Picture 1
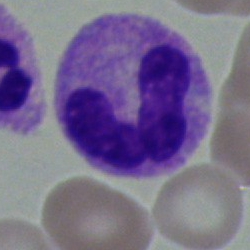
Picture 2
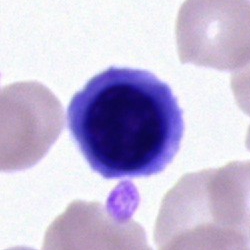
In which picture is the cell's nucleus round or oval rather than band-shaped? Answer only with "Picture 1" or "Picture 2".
Picture 2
